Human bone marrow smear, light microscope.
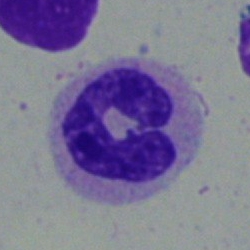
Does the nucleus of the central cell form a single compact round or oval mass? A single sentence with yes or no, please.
No, the nucleus is not a compact round or oval mass but a curved band without separate lobes.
